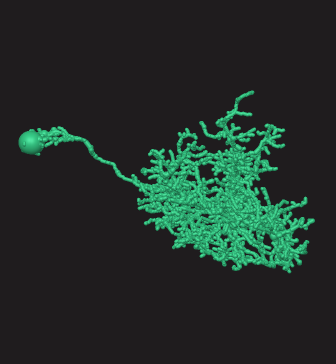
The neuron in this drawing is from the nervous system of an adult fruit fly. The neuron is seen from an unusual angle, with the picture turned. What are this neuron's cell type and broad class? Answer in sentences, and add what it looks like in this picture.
Its cell type is INXXX471. This is a nerve-cord intrinsic neuron. The cell body can be seen on the left of the picture. The picture shows dozens of branch ends.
